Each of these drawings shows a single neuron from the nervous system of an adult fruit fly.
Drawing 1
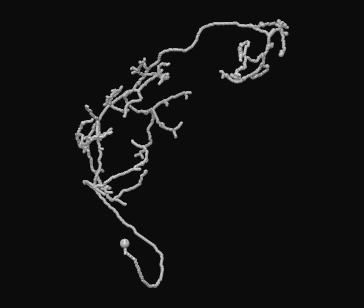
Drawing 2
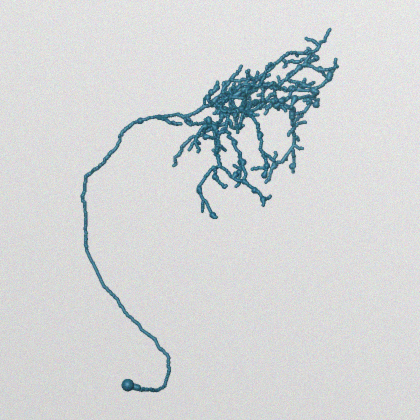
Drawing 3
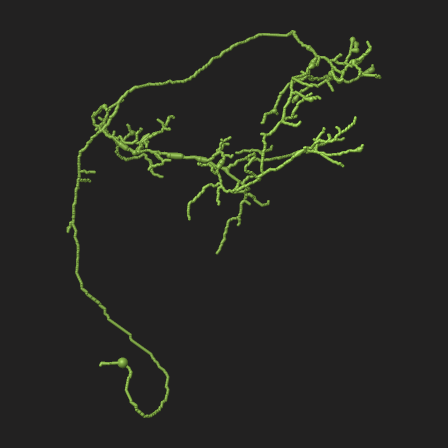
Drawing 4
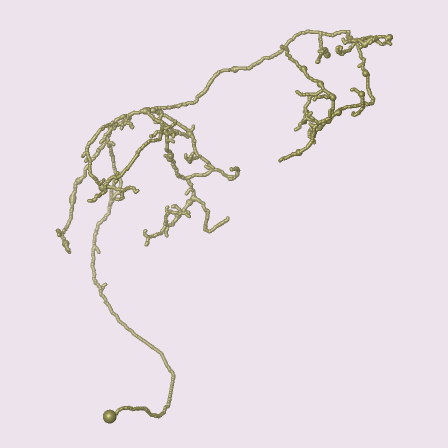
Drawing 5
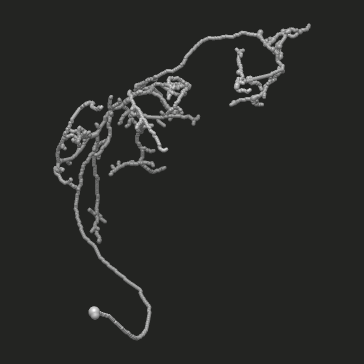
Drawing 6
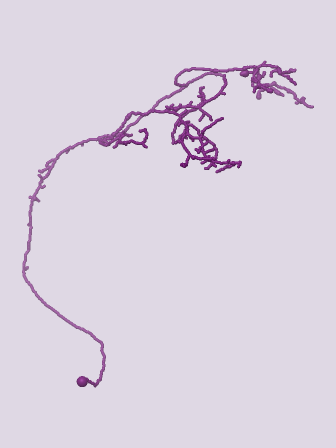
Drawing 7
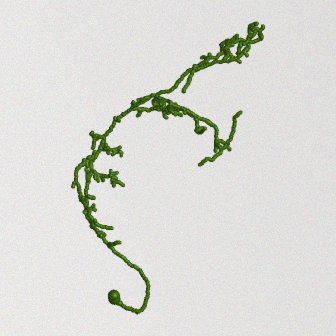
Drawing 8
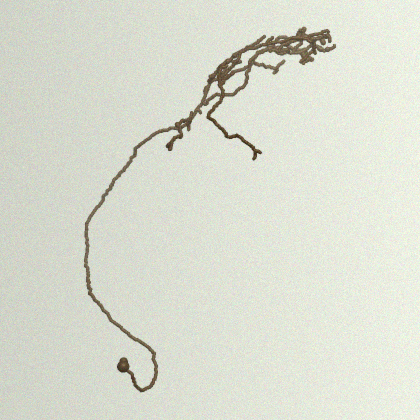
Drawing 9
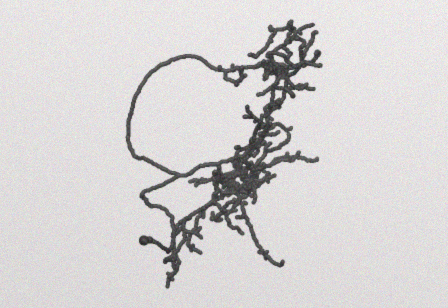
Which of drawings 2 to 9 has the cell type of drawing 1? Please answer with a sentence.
Drawing 5 shows a neuron of the same cell type.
